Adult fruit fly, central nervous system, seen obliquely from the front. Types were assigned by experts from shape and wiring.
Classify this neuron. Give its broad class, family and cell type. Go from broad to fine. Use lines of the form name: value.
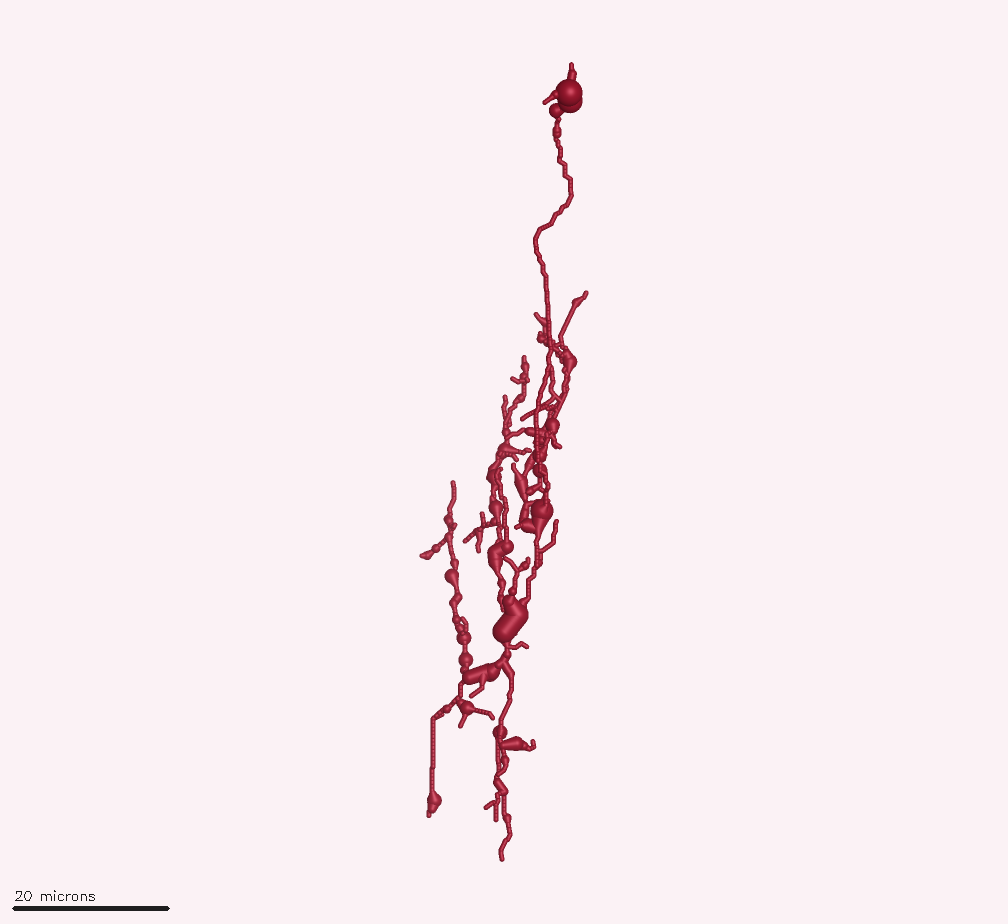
broad class: optic-lobe intrinsic neuron
family: Dm
cell type: Dm-DRA1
